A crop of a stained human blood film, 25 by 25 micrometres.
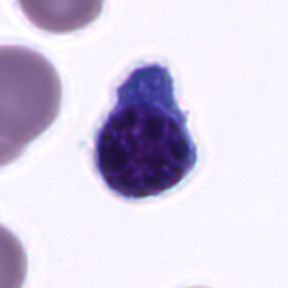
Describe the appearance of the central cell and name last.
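Rounded in its lower part, the cell is drawn out at the top into an irregular bulge. Its chromatin is dark purple and coarsely clumped. The cytoplasm is scant, stains blue and is gathered chiefly at the upper pole. This is a plasma cell.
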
